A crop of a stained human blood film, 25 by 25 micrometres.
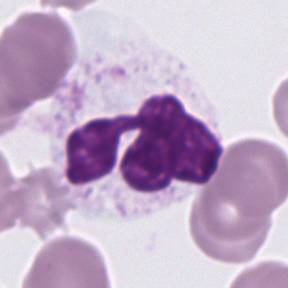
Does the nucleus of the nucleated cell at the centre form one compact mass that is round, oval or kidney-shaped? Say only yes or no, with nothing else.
No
